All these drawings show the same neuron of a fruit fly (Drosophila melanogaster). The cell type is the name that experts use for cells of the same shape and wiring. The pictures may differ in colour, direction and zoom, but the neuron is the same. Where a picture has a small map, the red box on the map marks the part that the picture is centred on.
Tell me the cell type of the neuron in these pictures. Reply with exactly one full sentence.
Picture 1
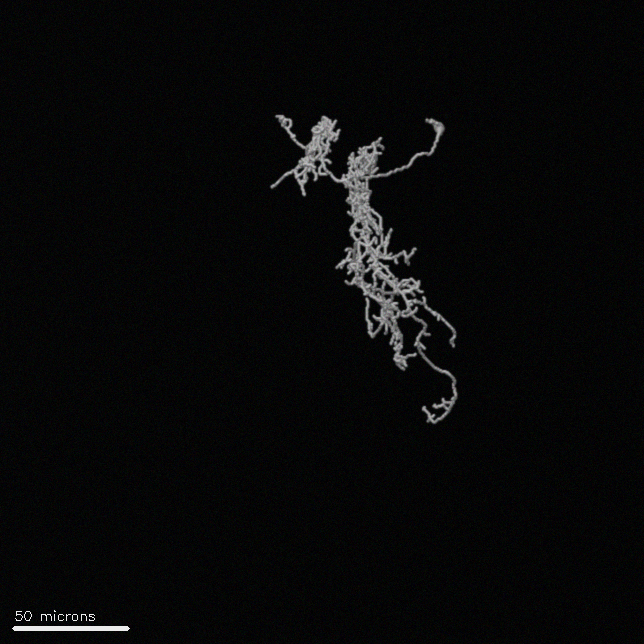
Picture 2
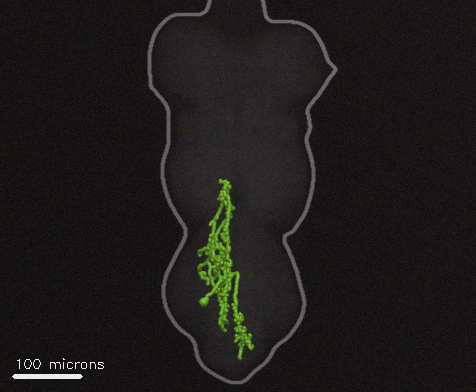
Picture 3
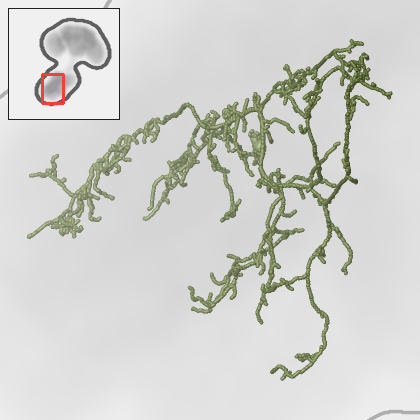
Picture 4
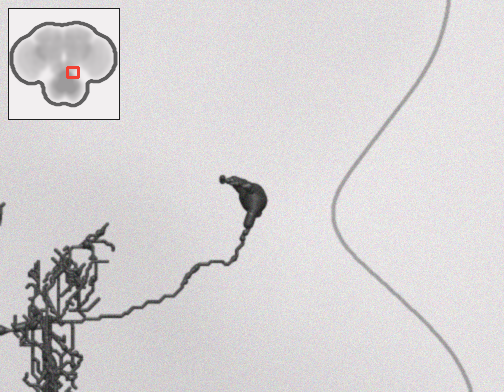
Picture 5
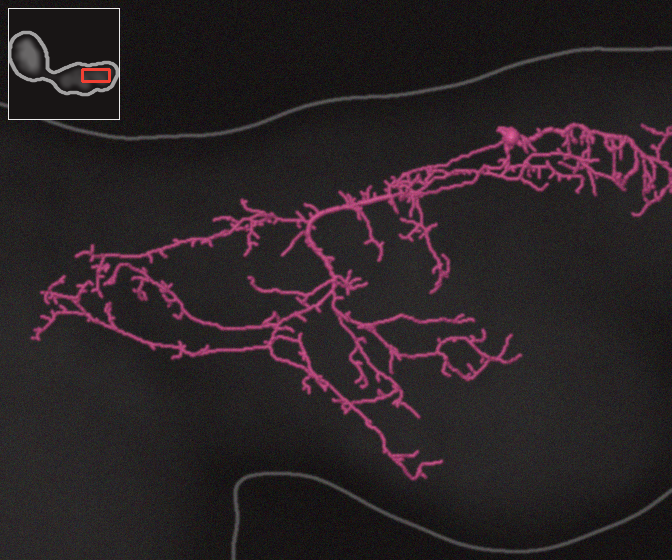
The neuron is of cell type INXXX304.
